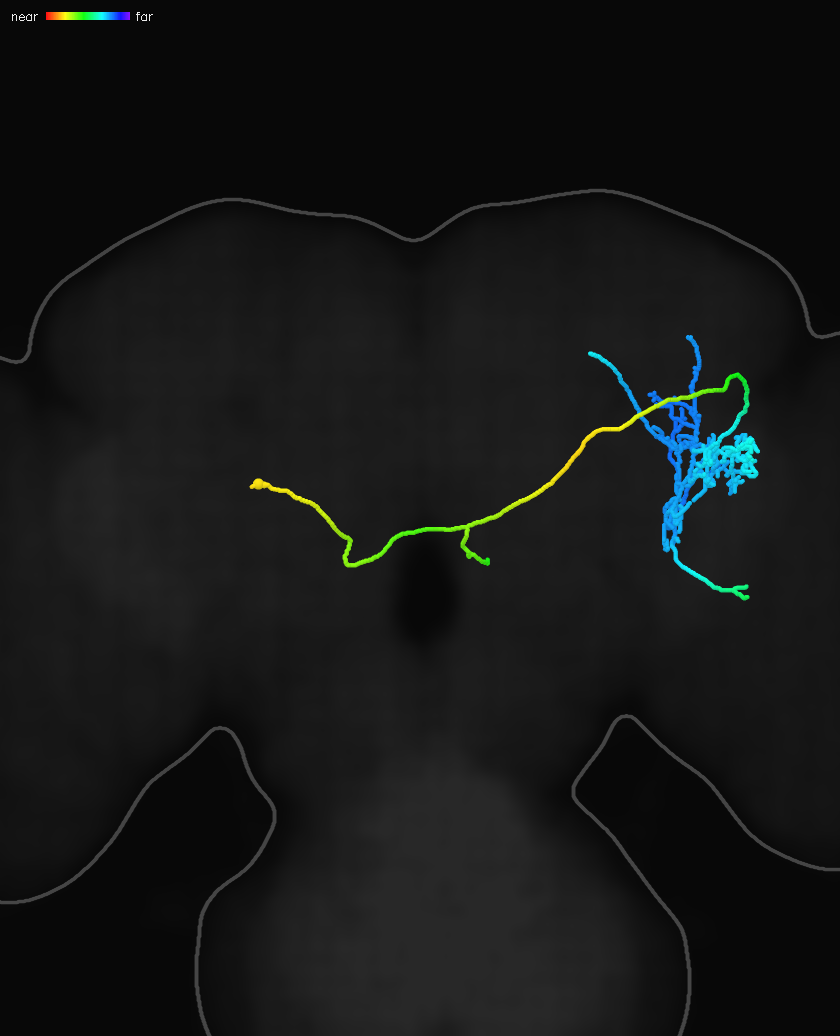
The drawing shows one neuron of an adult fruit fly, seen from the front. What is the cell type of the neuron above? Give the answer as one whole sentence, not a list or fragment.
Belonging to the cell type LoVC23 is this neuron.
